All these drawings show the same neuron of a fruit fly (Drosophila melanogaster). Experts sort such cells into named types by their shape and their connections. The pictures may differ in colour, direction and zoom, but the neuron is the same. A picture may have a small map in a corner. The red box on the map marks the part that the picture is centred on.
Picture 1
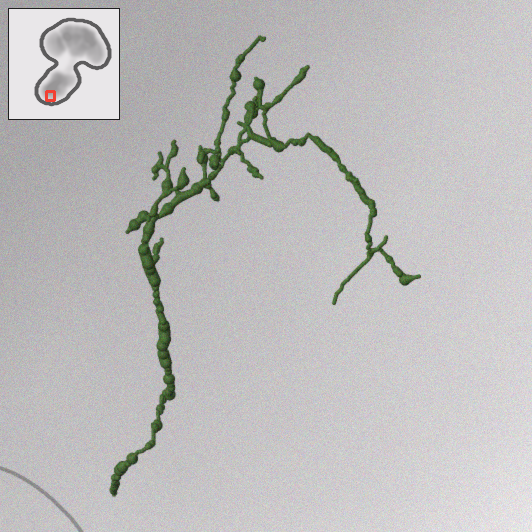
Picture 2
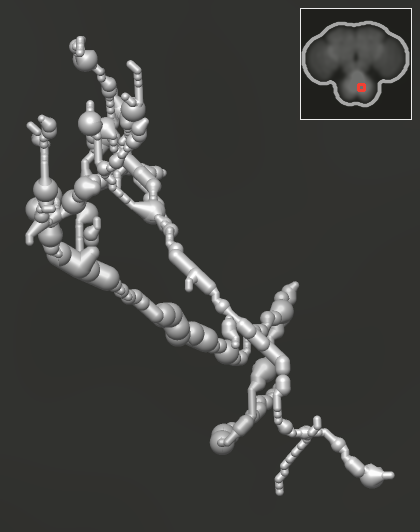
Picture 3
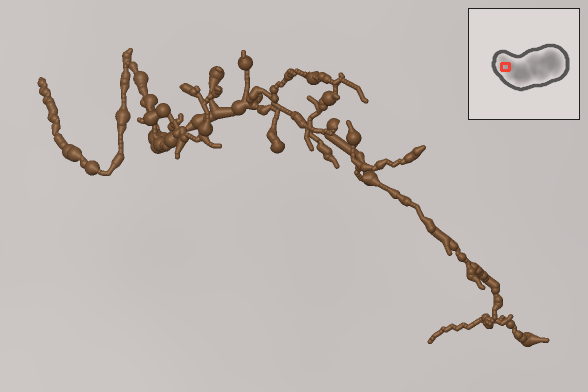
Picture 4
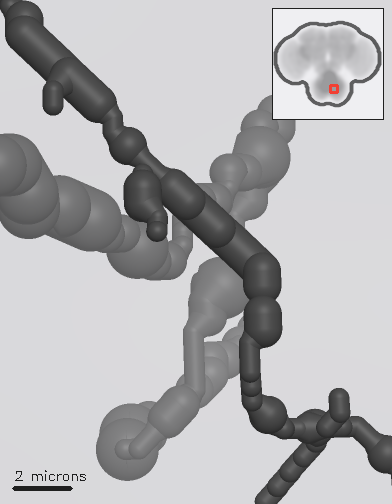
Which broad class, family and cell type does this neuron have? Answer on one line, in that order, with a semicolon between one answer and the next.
sensory neuron entering the nerve cord; class mechanosensory tactile; SNta30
